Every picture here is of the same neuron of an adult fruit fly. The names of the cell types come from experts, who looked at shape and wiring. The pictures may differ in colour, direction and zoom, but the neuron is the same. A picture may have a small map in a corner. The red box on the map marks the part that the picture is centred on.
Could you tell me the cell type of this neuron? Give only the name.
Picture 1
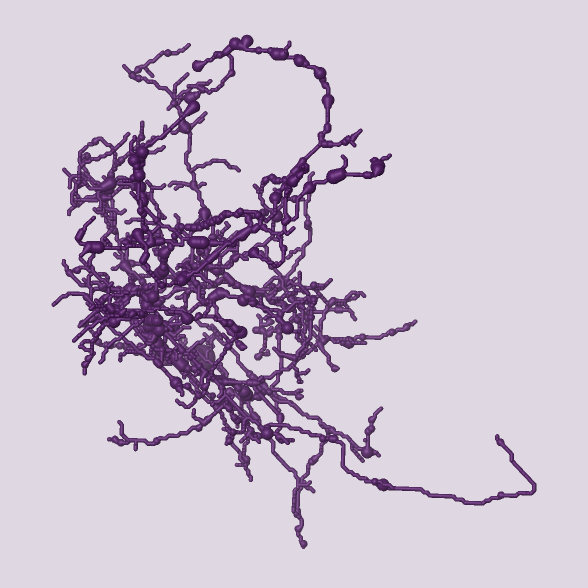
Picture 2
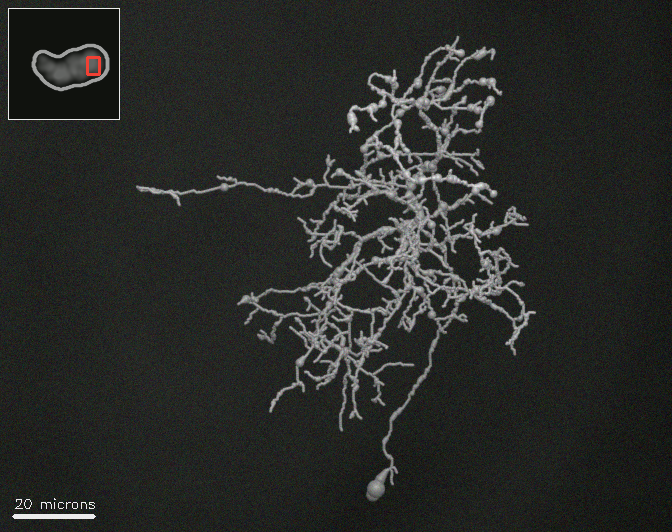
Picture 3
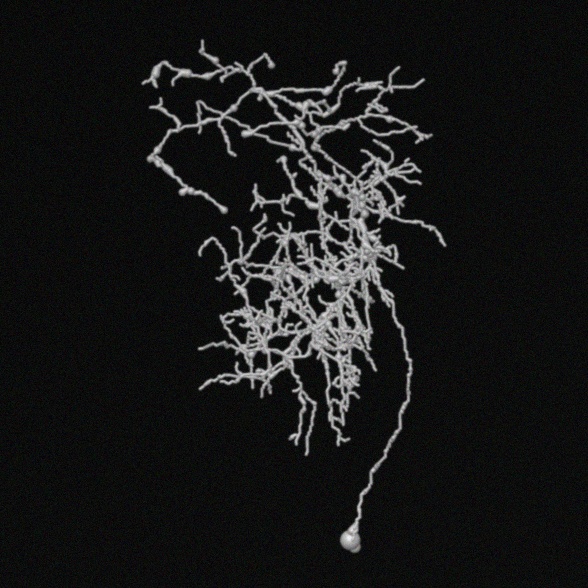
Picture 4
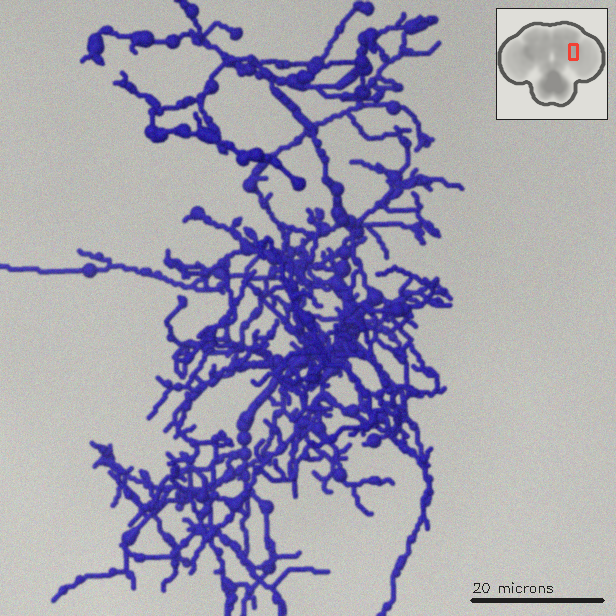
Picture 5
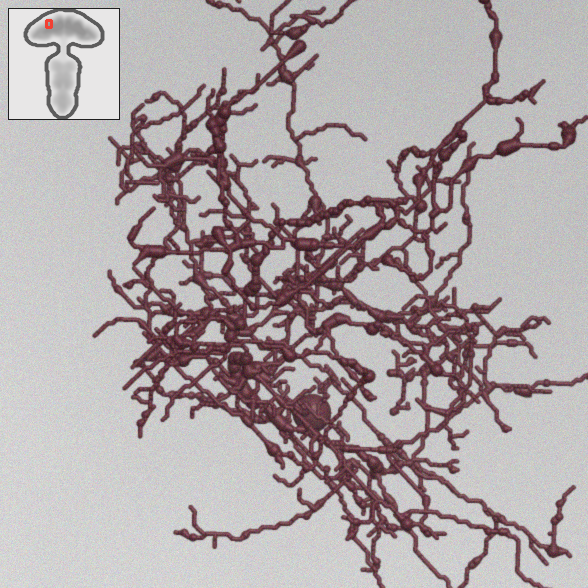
AVLP136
